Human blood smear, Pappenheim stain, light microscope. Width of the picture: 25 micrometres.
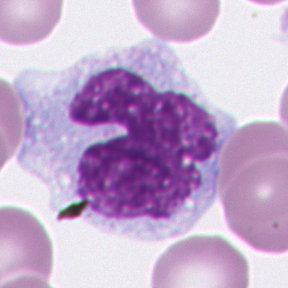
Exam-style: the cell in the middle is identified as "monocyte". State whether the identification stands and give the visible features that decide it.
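Fine, faint lilac dust-like granules in the pale greyish blue cytoplasm decide this one, since they count against typical lymphocyte. Monocyte fits this cell.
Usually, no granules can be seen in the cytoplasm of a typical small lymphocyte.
The outline is irregular, with blunt angular corners. The chromatin is loosely textured and stringy, with many small pale gaps, rather than packed in coarse dark blocks. A red cell presses against the right edge of the cell.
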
